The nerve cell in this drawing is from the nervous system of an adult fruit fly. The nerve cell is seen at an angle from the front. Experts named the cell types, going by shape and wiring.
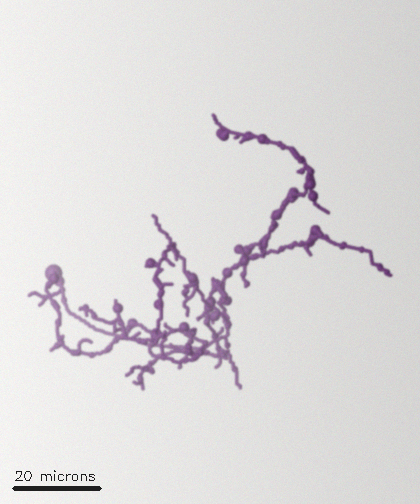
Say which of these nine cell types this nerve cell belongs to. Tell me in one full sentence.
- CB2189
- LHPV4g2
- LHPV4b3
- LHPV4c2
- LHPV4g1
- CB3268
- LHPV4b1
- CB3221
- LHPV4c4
On the level of cell type, this nerve cell is LHPV4c4.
